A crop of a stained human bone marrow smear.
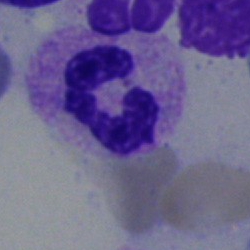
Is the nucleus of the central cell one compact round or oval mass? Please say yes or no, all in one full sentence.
No, a curved band without separate lobes, not a compact mass, makes up the nucleus.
